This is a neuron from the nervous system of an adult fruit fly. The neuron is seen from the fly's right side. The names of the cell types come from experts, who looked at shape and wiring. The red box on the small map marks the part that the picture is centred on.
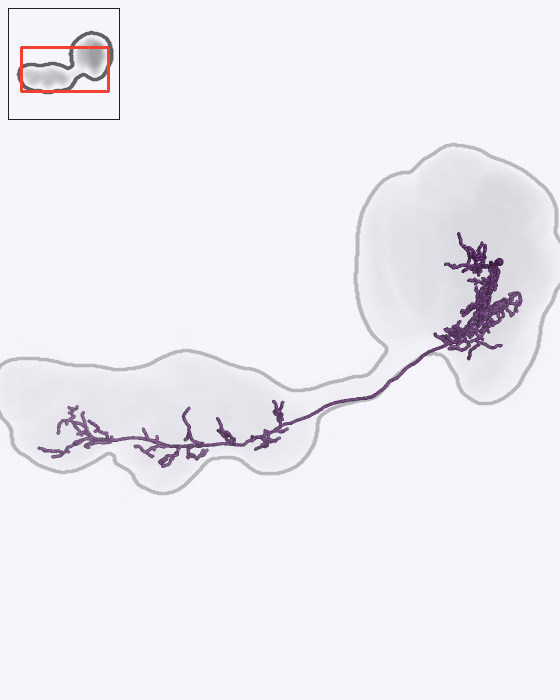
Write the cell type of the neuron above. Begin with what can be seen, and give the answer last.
The cell body can be seen on the right of the picture. The picture shows dozens of branch ends. This is a descending neuron. The cell type is DNde001.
